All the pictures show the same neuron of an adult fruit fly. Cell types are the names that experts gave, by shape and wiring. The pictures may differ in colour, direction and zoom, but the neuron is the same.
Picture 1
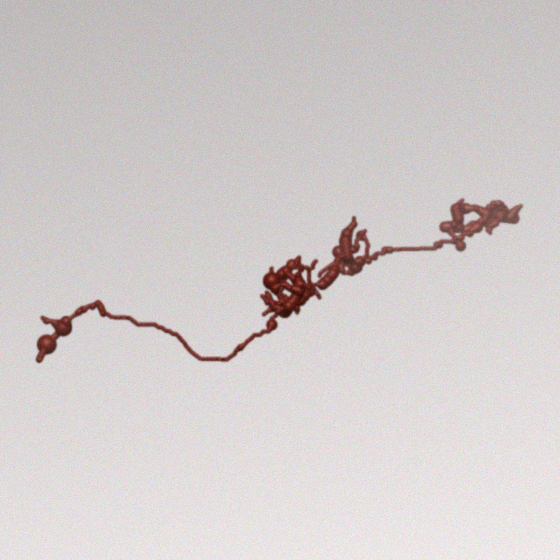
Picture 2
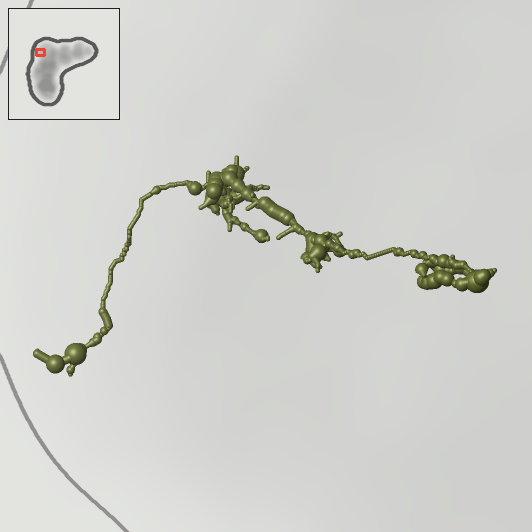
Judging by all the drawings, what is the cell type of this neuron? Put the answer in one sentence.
The cell type is Mi1.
